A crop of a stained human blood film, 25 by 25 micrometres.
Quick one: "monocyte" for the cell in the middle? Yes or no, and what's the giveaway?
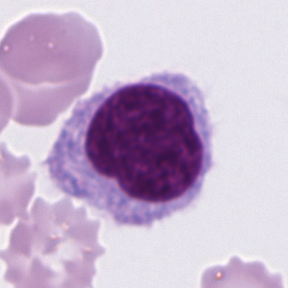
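The first feature is the cell border, which is ragged with many fine, short projections.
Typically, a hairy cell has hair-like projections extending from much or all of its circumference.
This feature supports hairy cell. The second feature is the nucleus: about 10 micrometres across in a cell about 15 by 13 micrometres, it fills about 60% of the cell's area and has a small notch on its right side.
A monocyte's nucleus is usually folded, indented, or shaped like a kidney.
The notch is the one feature that would sit with monocyte. No nucleoli are visible in the nucleus.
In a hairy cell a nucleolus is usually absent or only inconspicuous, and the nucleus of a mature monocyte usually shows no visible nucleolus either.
This feature therefore fits both names. The third feature is the cytoplasm: pale greyish blue, with a fine, speckled bluish texture, no coarse granules and no vacuoles.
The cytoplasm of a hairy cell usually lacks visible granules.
The absence of coarse granules agrees with hairy cell. Weighing these features together, the cell is not a monocyte but a hairy cell.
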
